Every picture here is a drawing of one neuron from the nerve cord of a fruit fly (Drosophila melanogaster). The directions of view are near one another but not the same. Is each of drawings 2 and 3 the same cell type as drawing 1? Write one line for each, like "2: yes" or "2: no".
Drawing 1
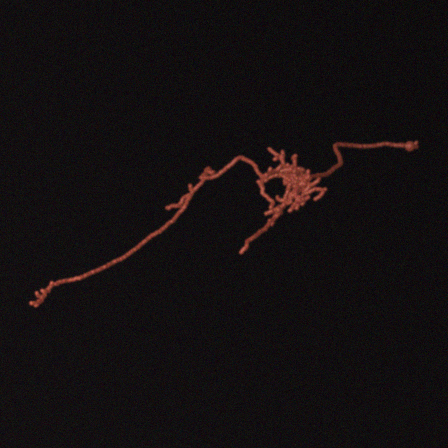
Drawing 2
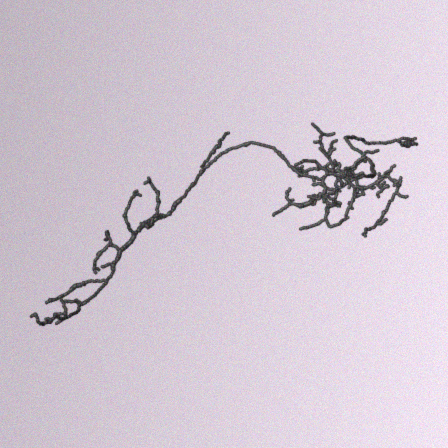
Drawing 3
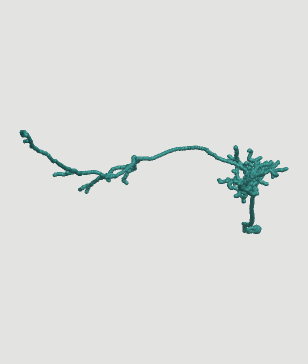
2: no
3: yes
